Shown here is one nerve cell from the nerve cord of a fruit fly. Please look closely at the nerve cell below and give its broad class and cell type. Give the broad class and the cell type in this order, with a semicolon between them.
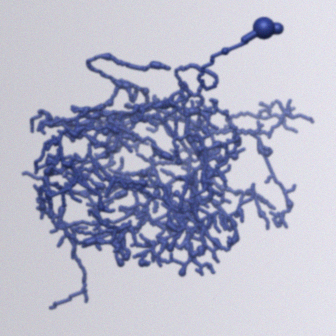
nerve-cord intrinsic neuron; INXXX288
